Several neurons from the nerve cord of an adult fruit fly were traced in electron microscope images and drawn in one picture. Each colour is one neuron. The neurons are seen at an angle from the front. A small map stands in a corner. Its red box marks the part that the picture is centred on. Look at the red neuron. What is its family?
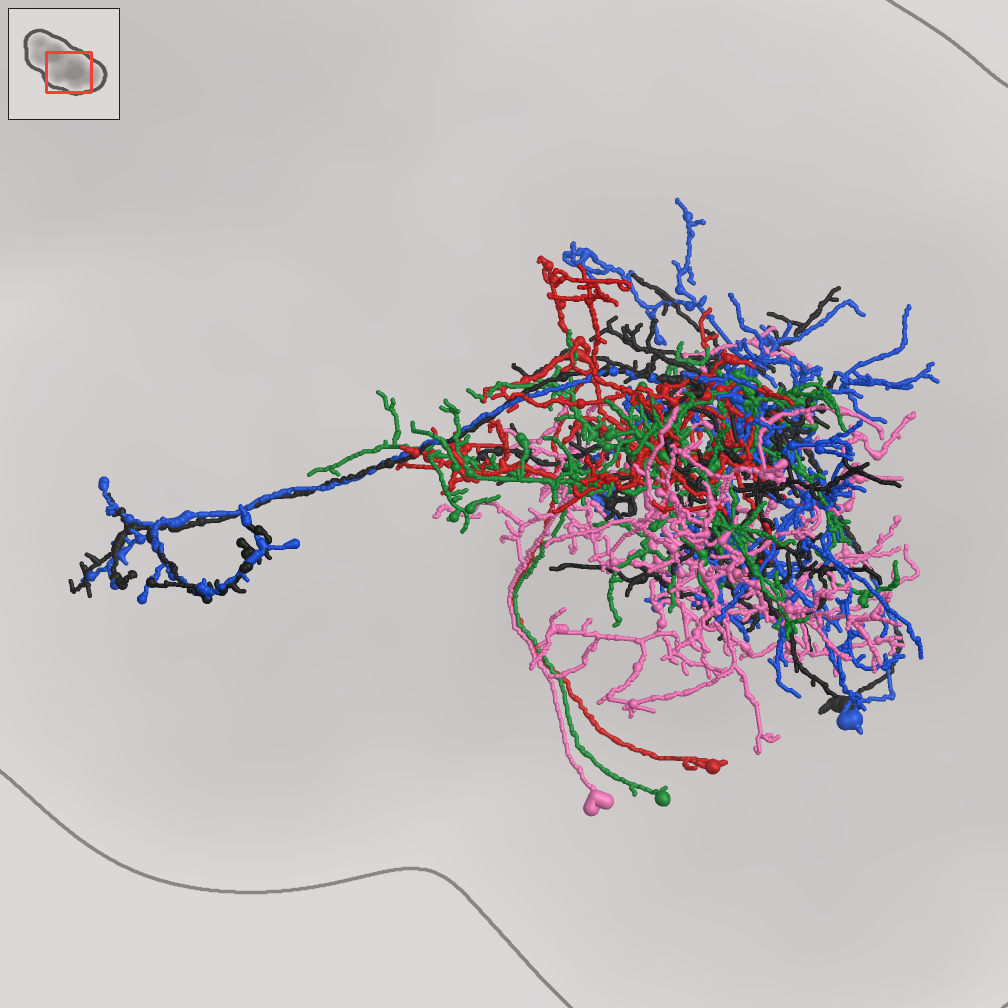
hemilineage 00A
